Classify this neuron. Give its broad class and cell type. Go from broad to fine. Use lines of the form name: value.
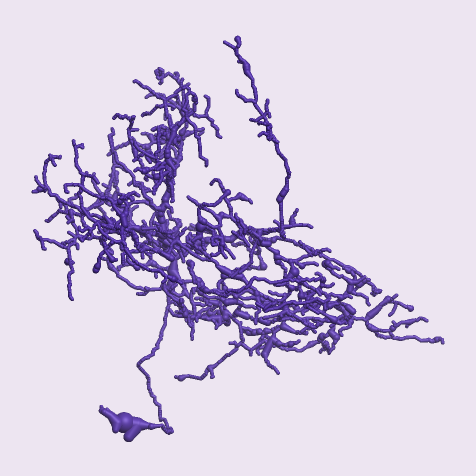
broad class: central-brain intrinsic neuron
cell type: GNG198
